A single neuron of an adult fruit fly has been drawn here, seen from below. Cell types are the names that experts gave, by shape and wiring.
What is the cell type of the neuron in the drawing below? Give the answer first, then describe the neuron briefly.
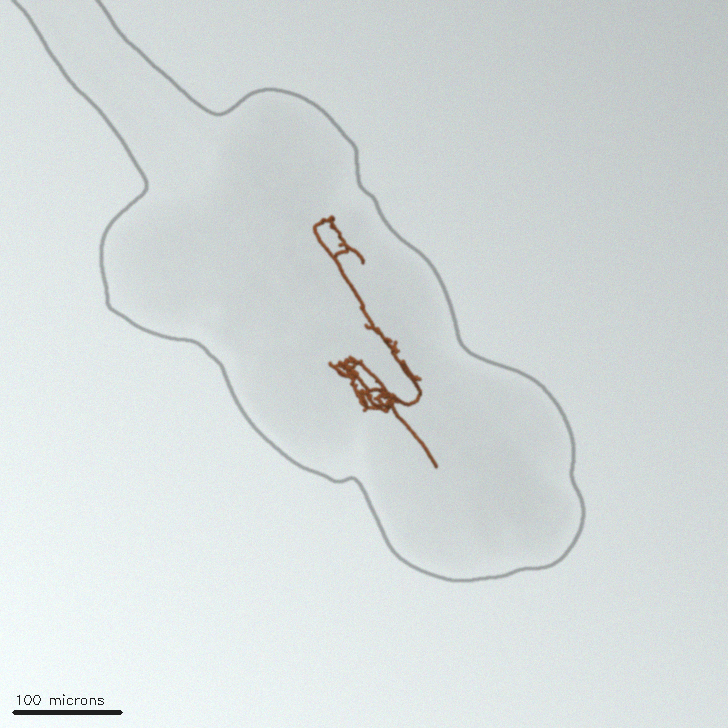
It is of cell type IN06A105. This is a nerve-cord intrinsic neuron. It lies in the nerve cord. No cell body is drawn. By the scale bar it is about 250 microns tall in this view.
